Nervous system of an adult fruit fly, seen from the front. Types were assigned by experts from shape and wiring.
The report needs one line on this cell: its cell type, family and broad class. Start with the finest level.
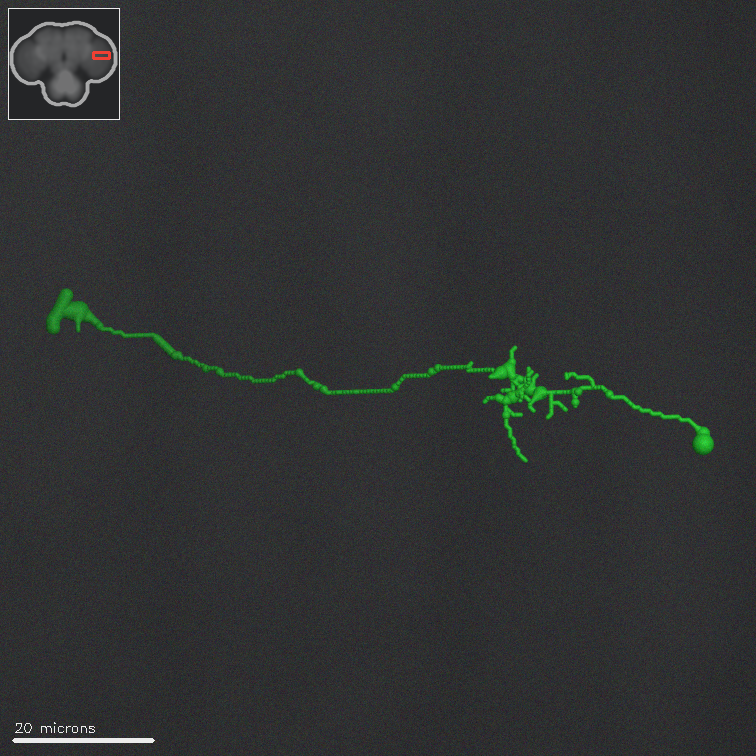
Tm9; Tm; optic-lobe intrinsic neuron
